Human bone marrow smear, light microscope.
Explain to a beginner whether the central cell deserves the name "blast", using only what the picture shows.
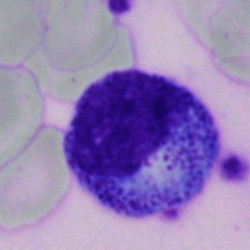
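Outline roughly round, edge smooth. Nucleus off-centre, toward the upper left. Cytoplasm a pale bluish crescent on the lower right, with many dark purple granules scattered through it. Red cells touch the left side.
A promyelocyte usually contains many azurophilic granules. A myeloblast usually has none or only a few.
The many granules here therefore speak for promyelocyte and against blast. Cell is a promyelocyte.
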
